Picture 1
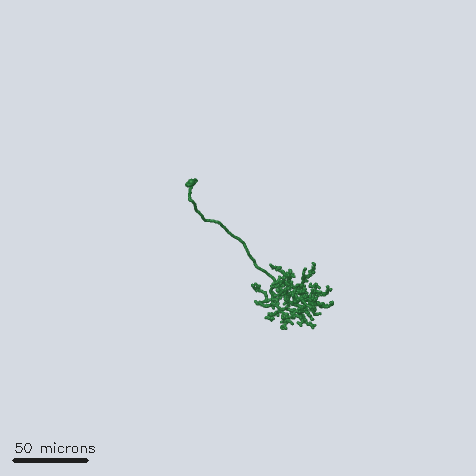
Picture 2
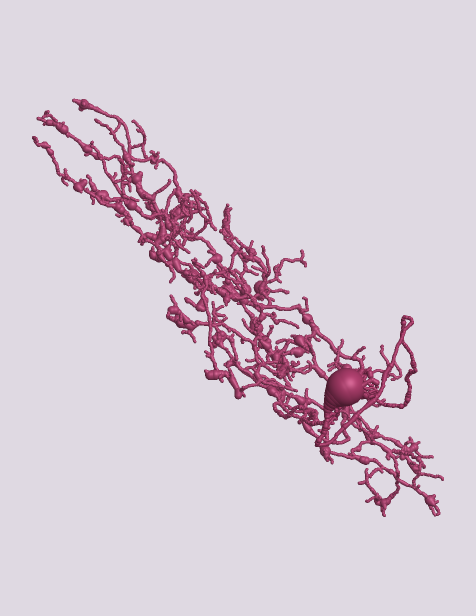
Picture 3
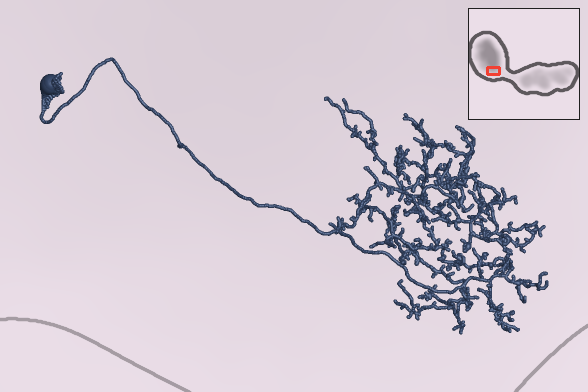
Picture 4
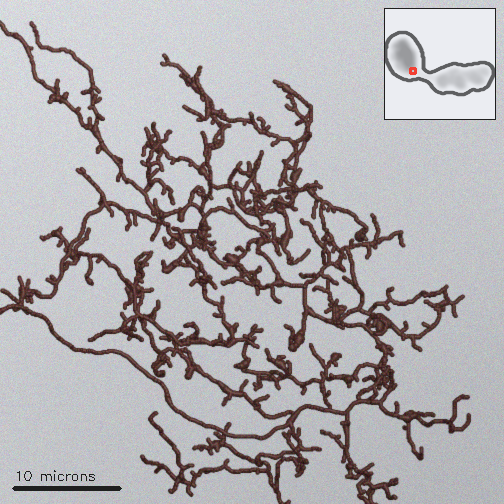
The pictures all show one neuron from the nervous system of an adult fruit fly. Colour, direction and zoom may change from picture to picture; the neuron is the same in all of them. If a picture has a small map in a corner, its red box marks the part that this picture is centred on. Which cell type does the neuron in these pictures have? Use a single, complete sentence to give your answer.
The neuron here is of the cell type Cm11a.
